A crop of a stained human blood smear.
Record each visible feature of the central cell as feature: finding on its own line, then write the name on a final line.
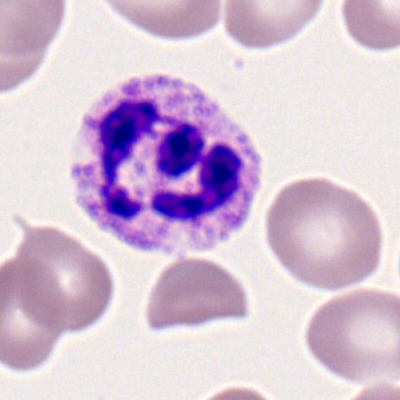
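Outline: roughly round, so start there.
Nucleus: divided into several separate lobes.
Lobes: set in a loose ring around a central patch of cytoplasm.
Cytoplasm: plentiful and pale pinkish-lilac.
Name: segmented neutrophil.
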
